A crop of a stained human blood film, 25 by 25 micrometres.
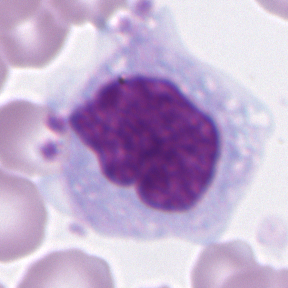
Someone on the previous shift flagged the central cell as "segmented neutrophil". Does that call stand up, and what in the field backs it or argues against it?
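Nucleus folded into lobes, notched along its lower edge.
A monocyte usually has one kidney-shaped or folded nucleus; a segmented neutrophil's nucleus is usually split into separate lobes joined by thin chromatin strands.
Cytoplasm abundant and pale grey-blue.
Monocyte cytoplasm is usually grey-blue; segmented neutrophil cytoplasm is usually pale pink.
Verdict: segmented neutrophil does not fit; this is a monocyte. Many small clear vacuoles in the cytoplasm.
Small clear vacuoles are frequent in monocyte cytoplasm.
No coarse granules in the cytoplasm. Nucleus about 13 by 11 micrometres. Small purple platelet-like fragments against the left edge of the cell.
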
